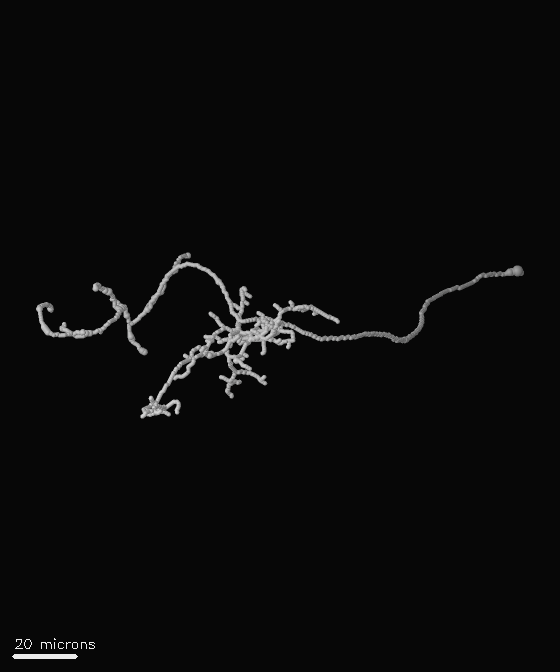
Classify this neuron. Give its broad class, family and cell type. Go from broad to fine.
nerve-cord intrinsic neuron; hemilineage 06A; IN06A110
